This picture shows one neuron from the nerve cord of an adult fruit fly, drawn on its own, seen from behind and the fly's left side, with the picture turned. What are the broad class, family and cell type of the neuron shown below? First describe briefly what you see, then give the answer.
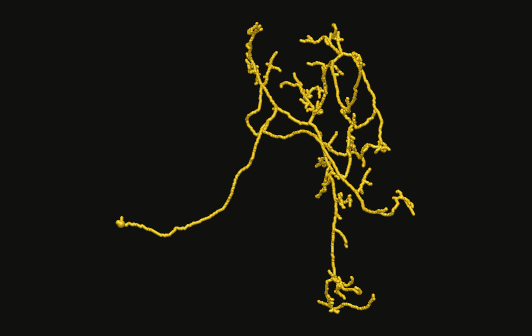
Dozens of branch ends can be seen. In this view it is about as wide as it is tall. This is a nerve-cord intrinsic neuron. Its family is hemilineage 12A. It is of cell type IN12A058.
